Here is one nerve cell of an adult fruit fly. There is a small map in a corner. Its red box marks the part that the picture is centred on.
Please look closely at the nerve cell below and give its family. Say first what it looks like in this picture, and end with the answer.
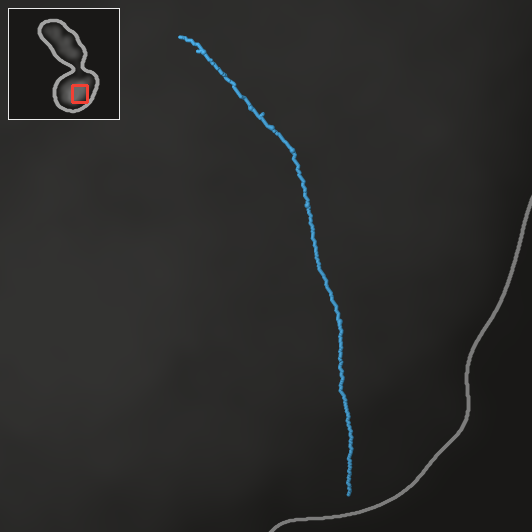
No cell body is drawn. There are a dozen or fewer branch ends. Its broad class is sensory neuron entering the brain. The name of its family is class mechanosensory.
